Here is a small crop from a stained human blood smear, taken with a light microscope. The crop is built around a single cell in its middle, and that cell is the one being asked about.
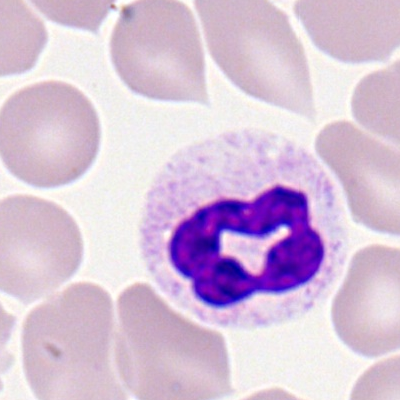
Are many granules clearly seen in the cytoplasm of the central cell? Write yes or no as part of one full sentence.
Yes, in the cytoplasm of this cell, many granules are visible.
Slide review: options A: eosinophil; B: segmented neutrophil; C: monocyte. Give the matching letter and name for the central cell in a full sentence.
Option B gets it right: the cell in the middle is a segmented neutrophil.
